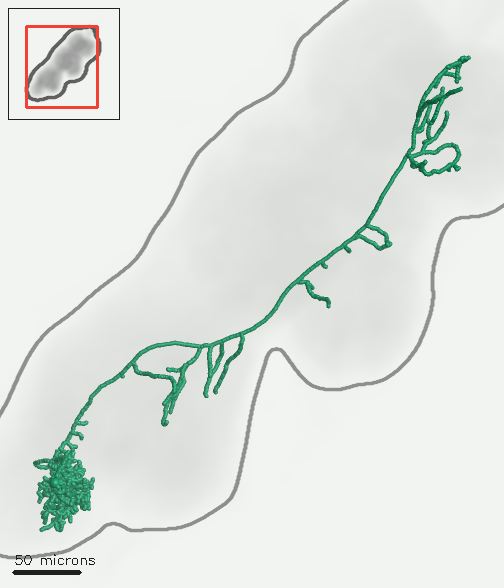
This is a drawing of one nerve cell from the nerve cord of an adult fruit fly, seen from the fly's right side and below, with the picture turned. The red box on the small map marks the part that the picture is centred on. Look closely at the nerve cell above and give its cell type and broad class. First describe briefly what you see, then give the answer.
From top to bottom in the picture it spans about 350 microns. Dozens of branch ends can be seen. The cell type is INXXX126. Its broad class is nerve-cord intrinsic neuron.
